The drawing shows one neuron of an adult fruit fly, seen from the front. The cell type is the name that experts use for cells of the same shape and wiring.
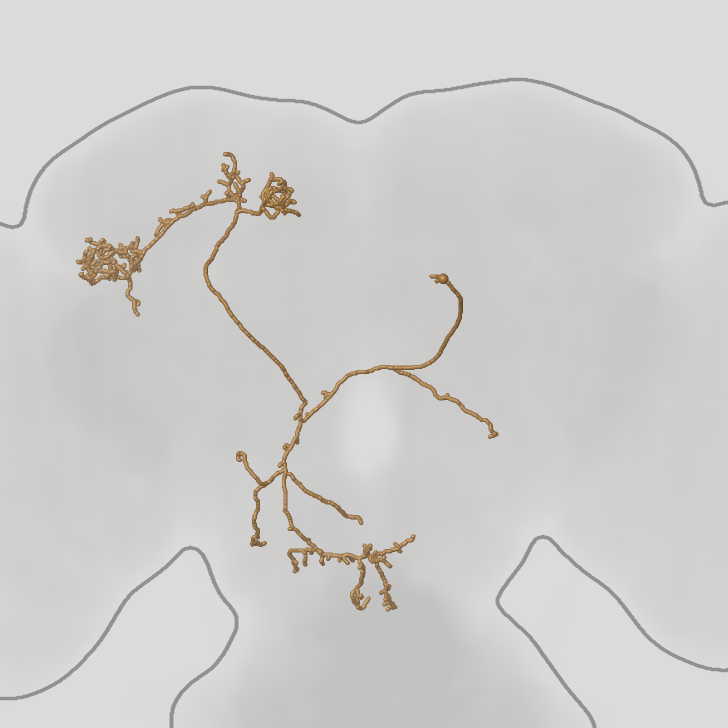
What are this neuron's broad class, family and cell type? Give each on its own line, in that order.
central-brain intrinsic neuron
hemilineage CREa1_ventral
mALB3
